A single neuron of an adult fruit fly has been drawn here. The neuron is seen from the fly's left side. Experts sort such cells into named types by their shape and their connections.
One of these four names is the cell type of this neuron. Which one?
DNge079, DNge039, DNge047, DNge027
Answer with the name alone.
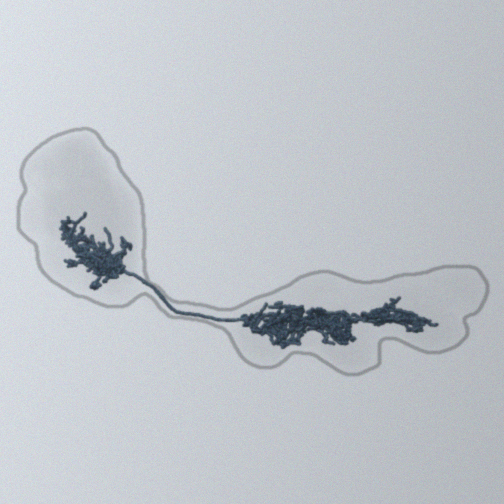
DNge047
